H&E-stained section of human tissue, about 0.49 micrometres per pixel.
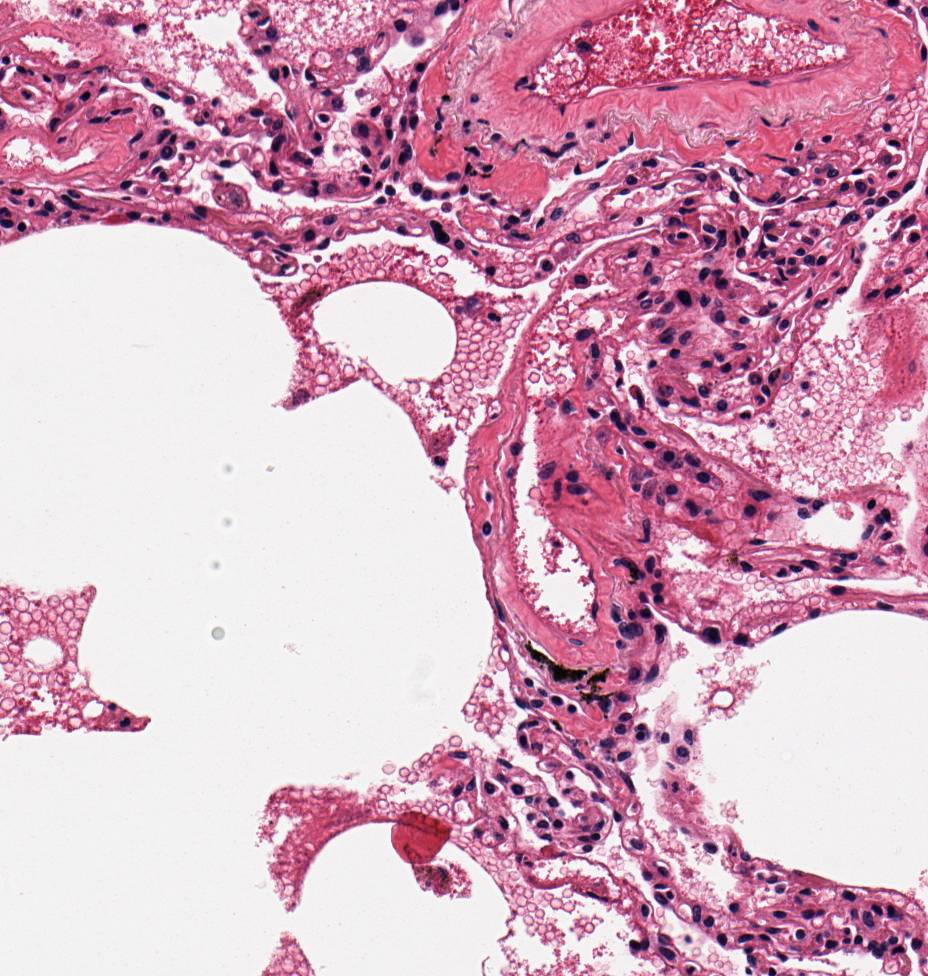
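Lung. Large empty rounded spaces take up the left half and lower right, while cellular tissue crowds the centre and upper right. At the top right of centre, see a vessel with a thick, wavy pink wall, its lumen packed with red blood cells. Loose red blood cells lie outside vessels too, crowding smaller spaces centre right and edging the large ones. Just below centre, note clumps of black granular pigment.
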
